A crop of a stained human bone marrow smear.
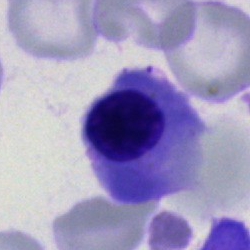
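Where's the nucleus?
Off-centre, over towards the left side.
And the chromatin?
Dense, staining dark purple.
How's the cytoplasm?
Plentiful, and stained blue-violet.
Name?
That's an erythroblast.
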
